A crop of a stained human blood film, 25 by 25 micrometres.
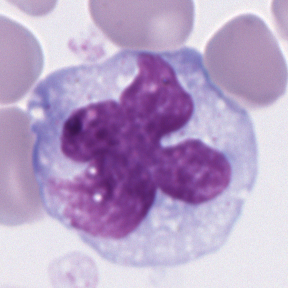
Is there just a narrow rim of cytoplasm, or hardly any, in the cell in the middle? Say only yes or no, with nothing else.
No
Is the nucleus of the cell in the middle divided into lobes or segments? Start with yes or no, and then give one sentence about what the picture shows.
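Yes. The nuclear lobes are joined by broad bands of nucleus rather than thin threads.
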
